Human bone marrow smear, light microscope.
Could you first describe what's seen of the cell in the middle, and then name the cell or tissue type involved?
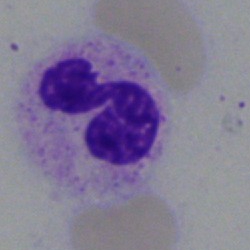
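Round outline, smooth edge. Chromatin dense, dark purple, clumped. Nucleoli not visible. Plentiful cytoplasm around the nucleus. Segmented neutrophil.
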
